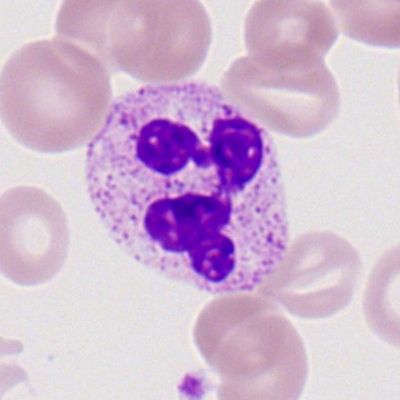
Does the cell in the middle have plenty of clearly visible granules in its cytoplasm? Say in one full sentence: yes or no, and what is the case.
Yes, it is many visible granules that the cytoplasm of this cell contains.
